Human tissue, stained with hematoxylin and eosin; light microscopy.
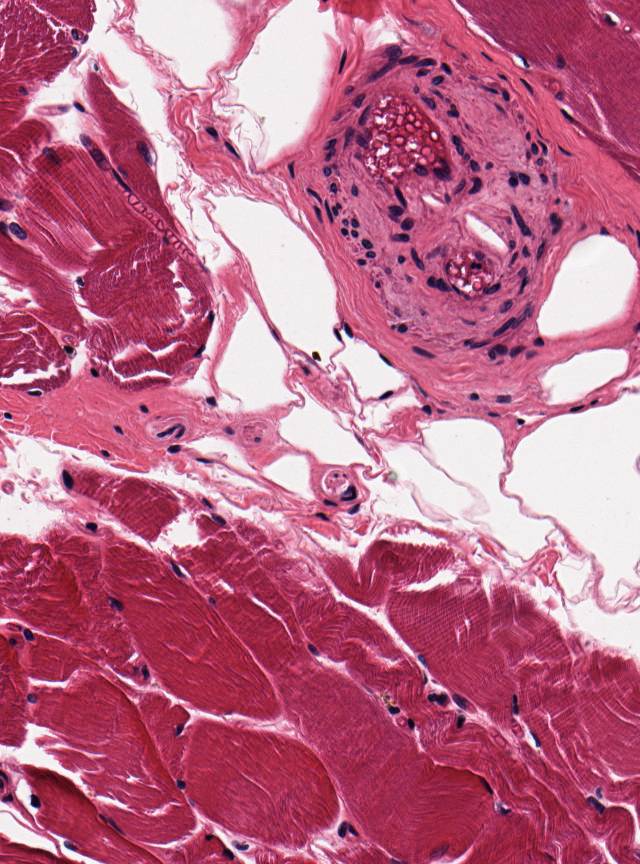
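Skeletal muscle: fine cross-striations in fibres at upper left, whose dark, flattened nuclei lie at fibre edges. At upper right, a rounded sheath of concentric spindle-shaped nuclei encloses two lumens filled with red blood cells. Connective tissue band: loose, wavy pink collagen strands, sparse nuclei.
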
